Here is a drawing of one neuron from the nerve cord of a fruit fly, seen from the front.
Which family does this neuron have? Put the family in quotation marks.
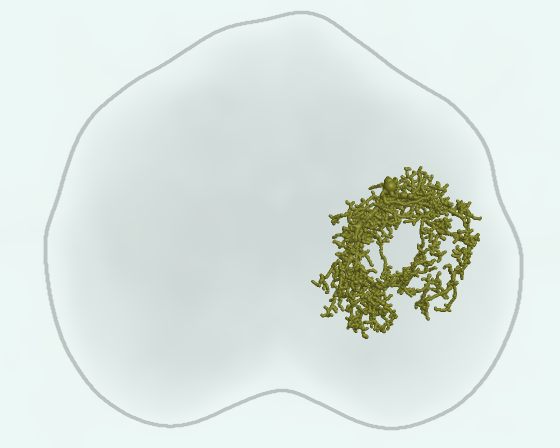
"hemilineage 17A"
